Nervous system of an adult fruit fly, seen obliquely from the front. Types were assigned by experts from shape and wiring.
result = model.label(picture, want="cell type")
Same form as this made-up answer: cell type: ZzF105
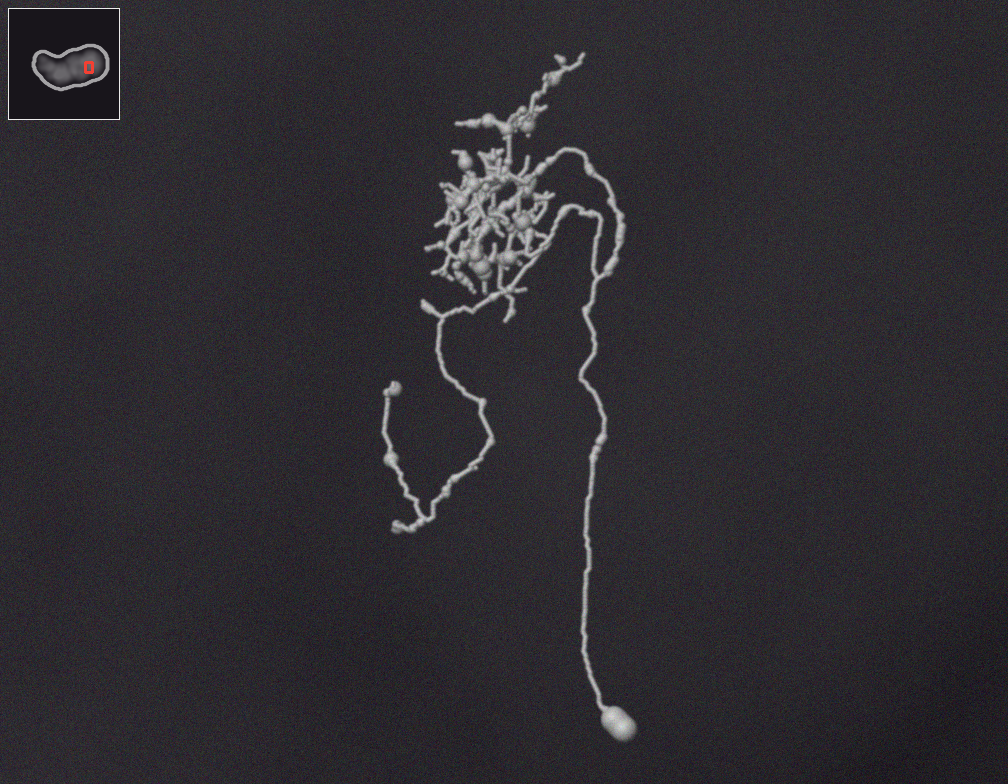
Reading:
cell type: Li21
